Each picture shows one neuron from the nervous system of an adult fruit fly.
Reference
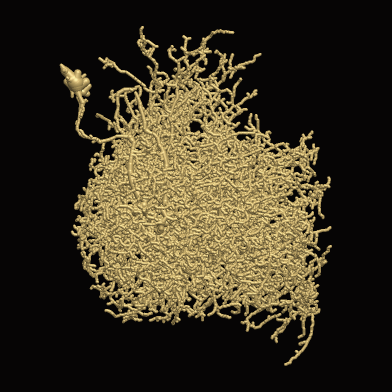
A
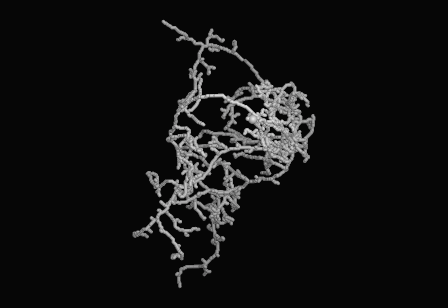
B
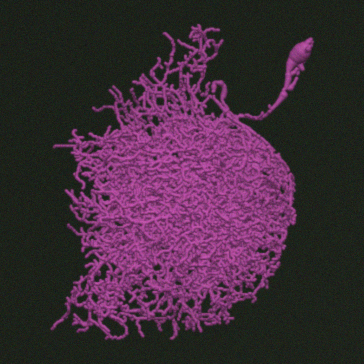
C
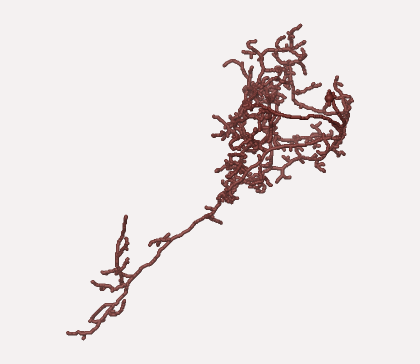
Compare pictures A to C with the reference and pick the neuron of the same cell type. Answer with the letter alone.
B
